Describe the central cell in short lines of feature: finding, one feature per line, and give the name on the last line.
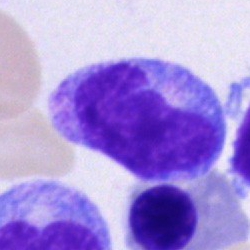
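Nucleus: indented on its upper side, so kidney-shaped
Chromatin: deep purple, as far as I can see
Cytoplasm: widest toward the upper right
Granules: fine and purplish, speckling the cytoplasm
Name: monocyte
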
